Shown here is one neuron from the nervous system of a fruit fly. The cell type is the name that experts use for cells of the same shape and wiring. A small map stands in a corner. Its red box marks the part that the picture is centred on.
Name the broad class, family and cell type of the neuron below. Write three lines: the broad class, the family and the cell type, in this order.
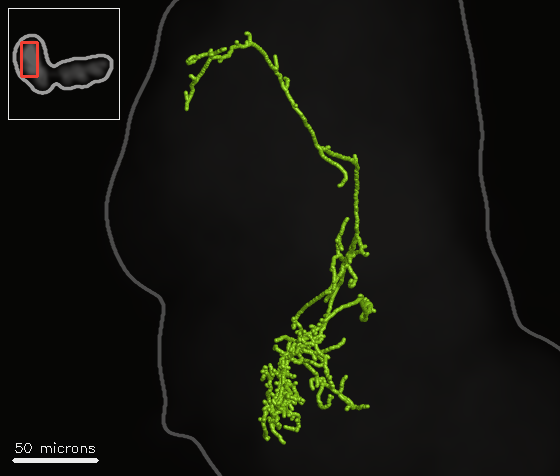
central-brain intrinsic neuron
hemilineage LHl2_ventral
CB1911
